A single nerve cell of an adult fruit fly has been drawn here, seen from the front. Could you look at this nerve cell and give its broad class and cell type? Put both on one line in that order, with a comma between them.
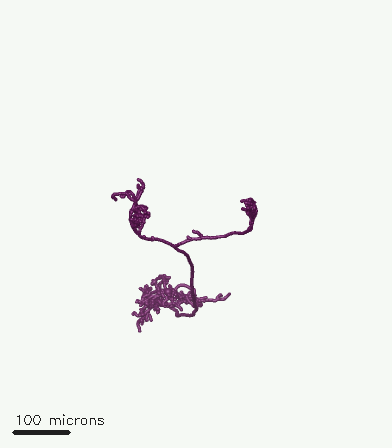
ascending neuron, ANXXX109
